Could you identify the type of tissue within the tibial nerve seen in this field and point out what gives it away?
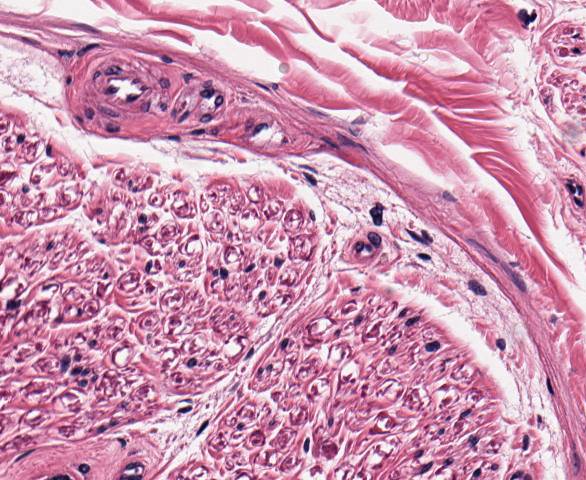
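Nerve fascicle fills most of the field, from the lower left to the centre, as bundles of fibres cut in cross section. Each fibre has a small central axon within a pale ring of myelin, and small dark oval nuclei lie scattered between fibres.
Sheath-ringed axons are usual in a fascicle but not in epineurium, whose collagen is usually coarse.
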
